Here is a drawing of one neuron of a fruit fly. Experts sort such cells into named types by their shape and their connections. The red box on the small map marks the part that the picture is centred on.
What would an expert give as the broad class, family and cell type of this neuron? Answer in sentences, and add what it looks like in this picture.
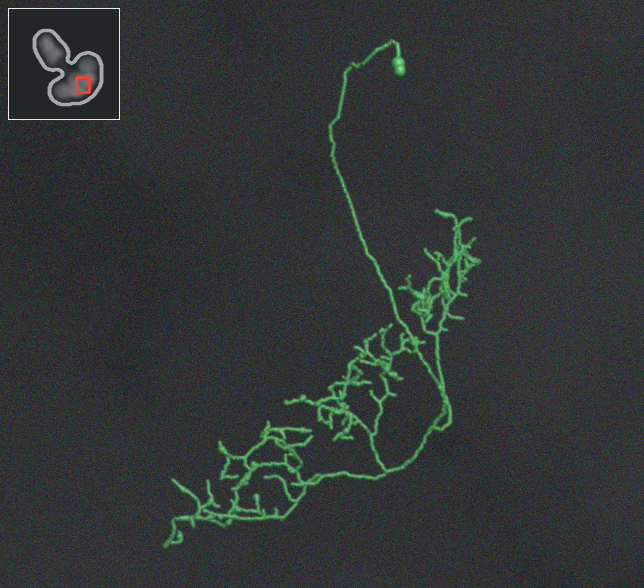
This is a central-brain intrinsic neuron. Its family is hemilineage DM6_dorso_medial. It is of cell type FB6J. It is in the brain and does not reach the nerve cord. Its cell body lies at the top of the picture. Dozens of branch ends can be seen.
